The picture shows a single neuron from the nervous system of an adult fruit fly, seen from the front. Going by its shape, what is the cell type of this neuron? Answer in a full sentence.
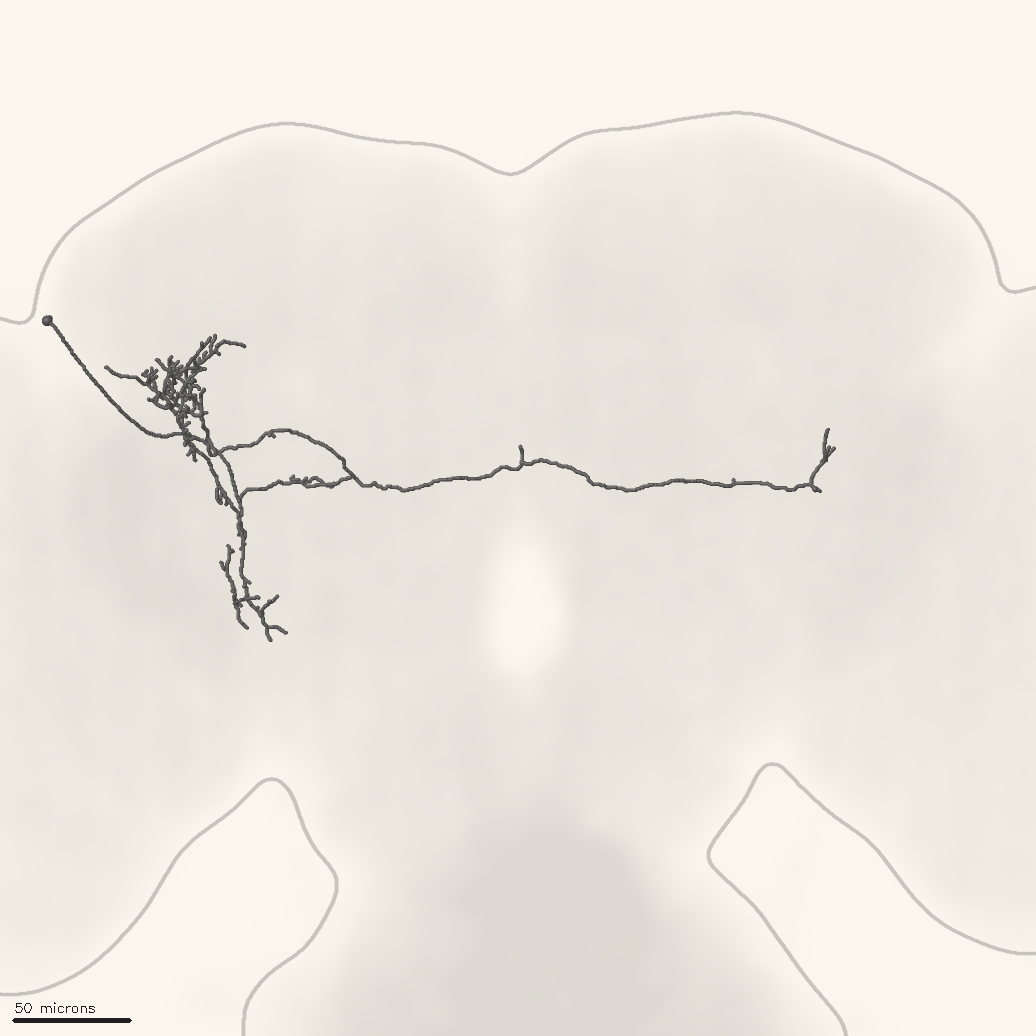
The cell type is CB2494.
